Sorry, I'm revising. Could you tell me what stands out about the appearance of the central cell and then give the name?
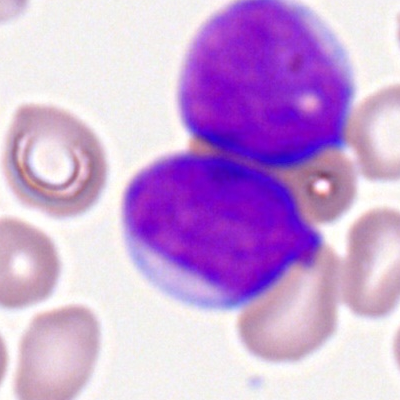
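Here the nucleus fills most of the cell. Take a moment with the cytoplasm around it: it is pale blue, and if you scan it carefully you will see no granules and no vacuoles in it. That is a myeloblast.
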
